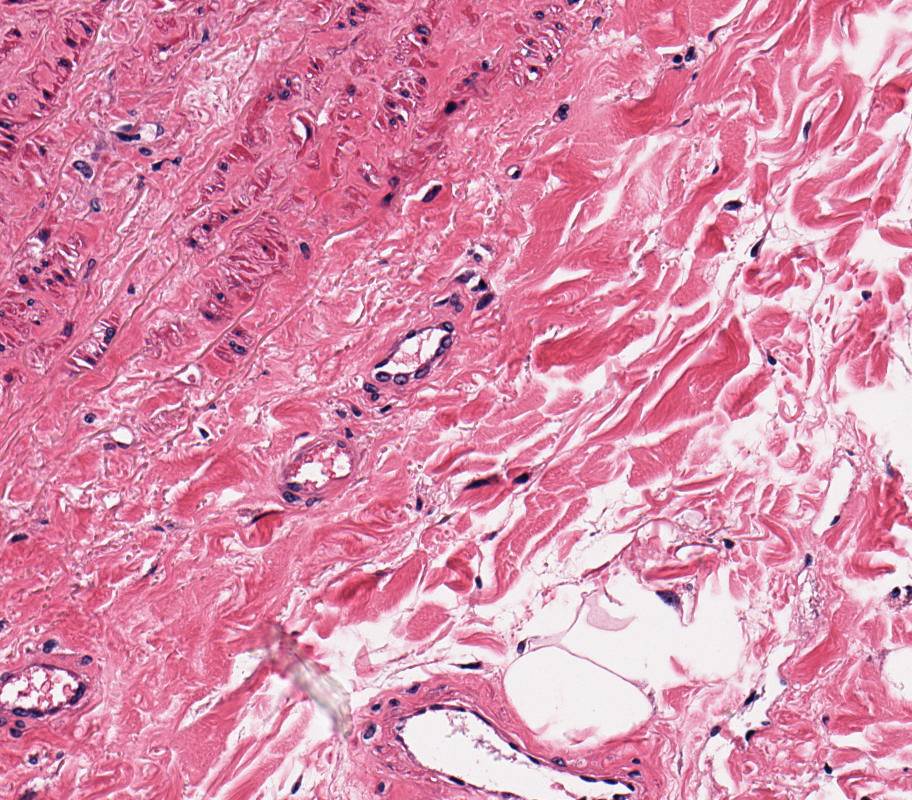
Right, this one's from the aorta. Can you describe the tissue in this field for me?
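Looking across the field, the collagen bundles don't keep to one parallel row; they run in varied directions and interlace. On the right half, white clefts split the bundles apart. Over on the left and through the centre I can see small thin-walled vessels, lined by flattened endothelial nuclei. Between the bundles, the scattered nuclei are small and dark, and most of them are elongated.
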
